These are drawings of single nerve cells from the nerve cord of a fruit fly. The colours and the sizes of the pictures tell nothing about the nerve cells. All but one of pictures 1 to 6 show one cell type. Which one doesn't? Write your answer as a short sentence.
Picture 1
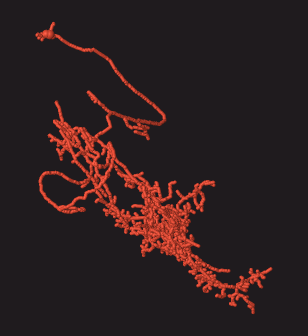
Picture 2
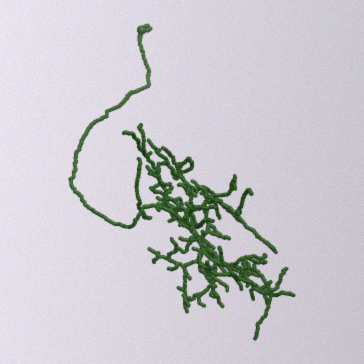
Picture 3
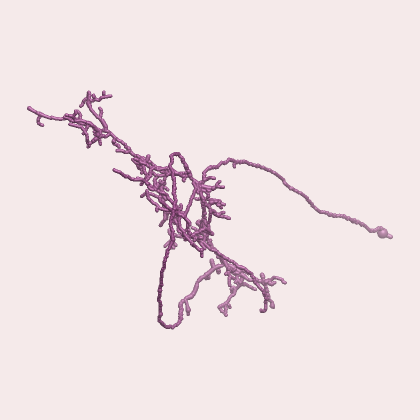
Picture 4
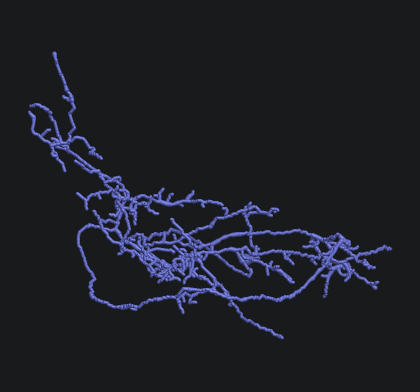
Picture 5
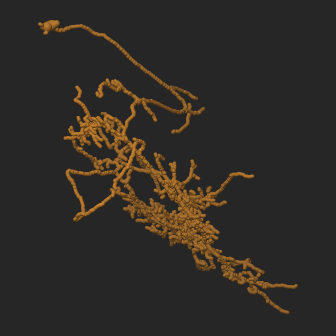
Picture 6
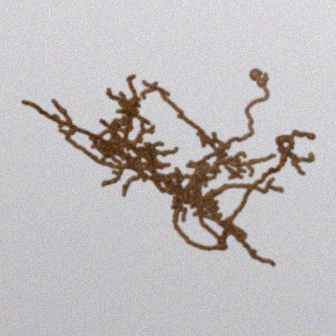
Picture 2 shows a nerve cell of another cell type.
